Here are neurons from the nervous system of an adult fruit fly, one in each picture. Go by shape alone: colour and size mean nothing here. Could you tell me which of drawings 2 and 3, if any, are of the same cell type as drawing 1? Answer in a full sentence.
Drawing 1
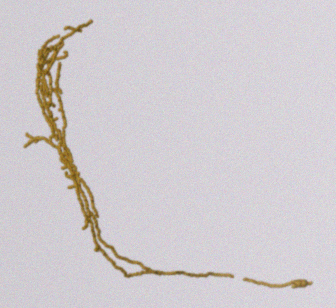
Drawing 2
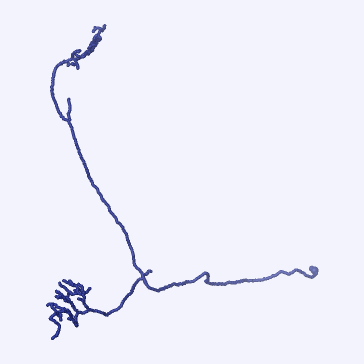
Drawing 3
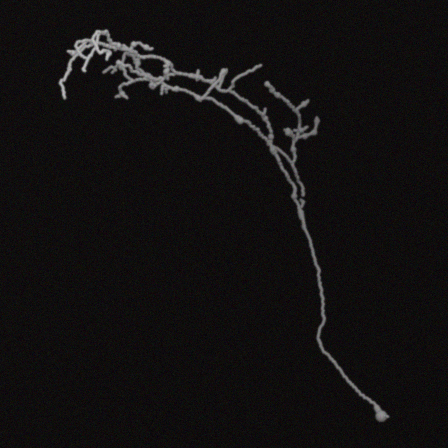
None of them is of the same cell type.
